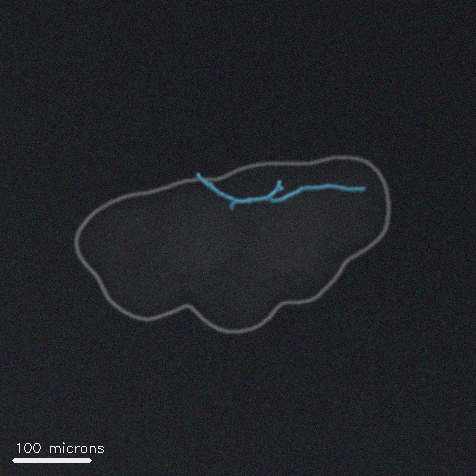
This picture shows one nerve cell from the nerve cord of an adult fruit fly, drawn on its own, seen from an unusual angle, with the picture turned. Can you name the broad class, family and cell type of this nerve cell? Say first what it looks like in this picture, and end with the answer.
The drawing shows no cell body. By the scale bar it is about 200 microns wide in this view. Its broad class is sensory neuron ascending to the brain. Its family is called class mechanosensory proprioceptive. Its cell type is SApp01.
